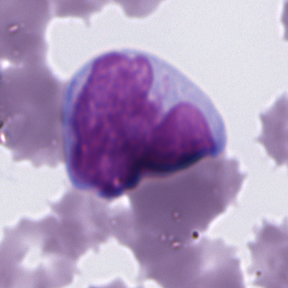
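Myeloblast in the centre of the field. The nucleus fills most of the cell and is irregular and folded, with a lobe bulging out to the right. Its chromatin is fairly fine and stippled rather than gathered in coarse dark clumps. No granules are seen in the cytoplasm.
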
